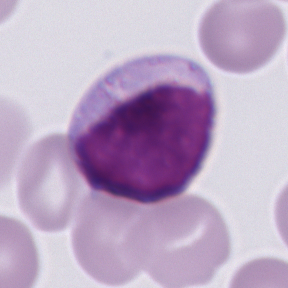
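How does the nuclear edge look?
Smooth, as far as I can see, with no indentation and no lobes.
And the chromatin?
Deep purple and condensed, with a mottled texture.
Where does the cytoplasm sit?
It forms a crescent above the nucleus, which lies toward the bottom of the cell and takes up about 70% of its area; a few fine purple granules lie in the cytoplasm.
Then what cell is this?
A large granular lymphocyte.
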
